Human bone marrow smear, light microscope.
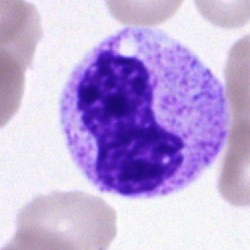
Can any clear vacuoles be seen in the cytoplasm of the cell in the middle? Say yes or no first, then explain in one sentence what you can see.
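Yes. A single small clear vacuole lies at the top edge of the cell beside the nucleus.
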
